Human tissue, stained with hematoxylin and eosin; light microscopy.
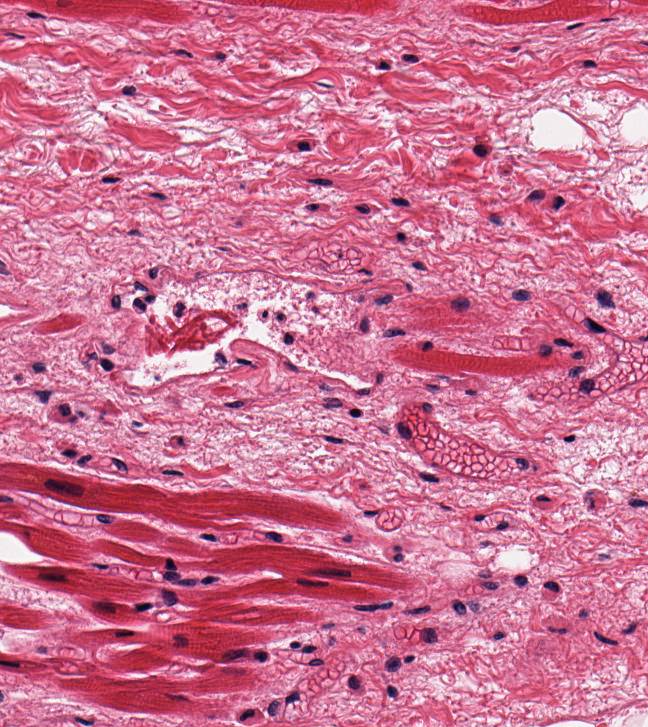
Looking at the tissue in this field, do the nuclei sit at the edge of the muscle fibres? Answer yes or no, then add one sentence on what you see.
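No. The muscle fibres have elongated nuclei lying centrally within the fibres.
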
